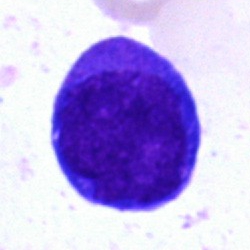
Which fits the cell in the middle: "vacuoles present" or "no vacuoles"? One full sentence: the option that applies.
What the cytoplasm of this cell lacks is vacuoles.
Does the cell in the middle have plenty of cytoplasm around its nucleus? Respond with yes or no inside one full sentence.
No, its nucleus occupies most of the cell, with scant cytoplasm.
